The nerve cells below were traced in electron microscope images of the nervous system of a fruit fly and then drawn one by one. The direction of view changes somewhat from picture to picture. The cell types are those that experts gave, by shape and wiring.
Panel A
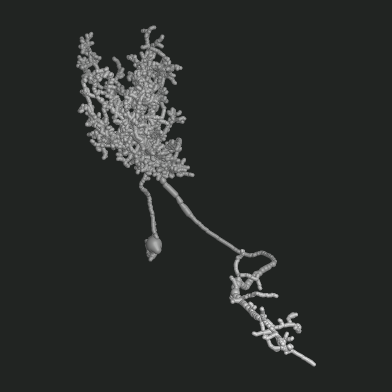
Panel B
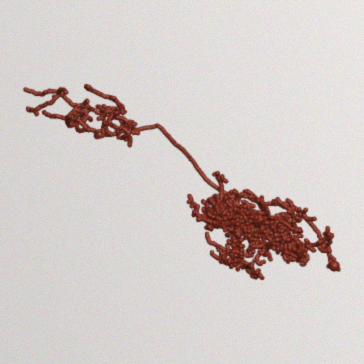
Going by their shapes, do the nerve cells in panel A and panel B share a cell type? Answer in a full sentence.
They are of different cell types.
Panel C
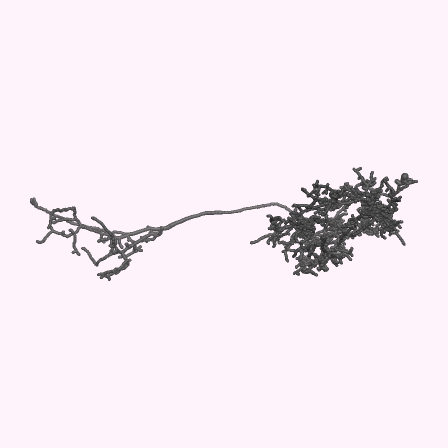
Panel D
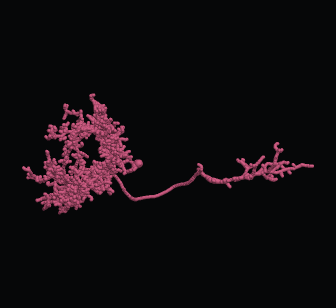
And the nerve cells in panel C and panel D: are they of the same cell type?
They are of different cell types.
